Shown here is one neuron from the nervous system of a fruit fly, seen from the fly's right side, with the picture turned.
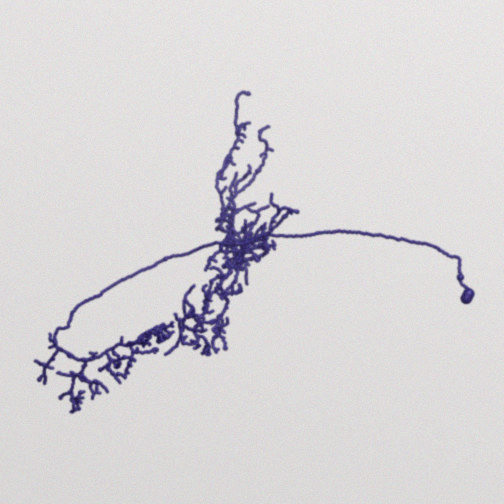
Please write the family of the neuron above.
hemilineage VLPl&p1_posterior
